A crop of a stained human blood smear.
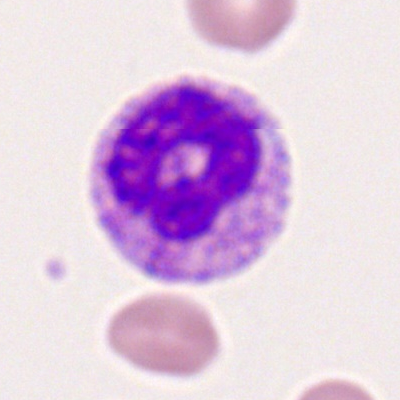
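Band neutrophil, the central cell in this stained blood smear. First, the nucleus has an irregular, folded outline; second, a pale area lies at its centre; third, its chromatin stains dark purple. Last on the list, the cytoplasm is pale lilac-pink.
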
